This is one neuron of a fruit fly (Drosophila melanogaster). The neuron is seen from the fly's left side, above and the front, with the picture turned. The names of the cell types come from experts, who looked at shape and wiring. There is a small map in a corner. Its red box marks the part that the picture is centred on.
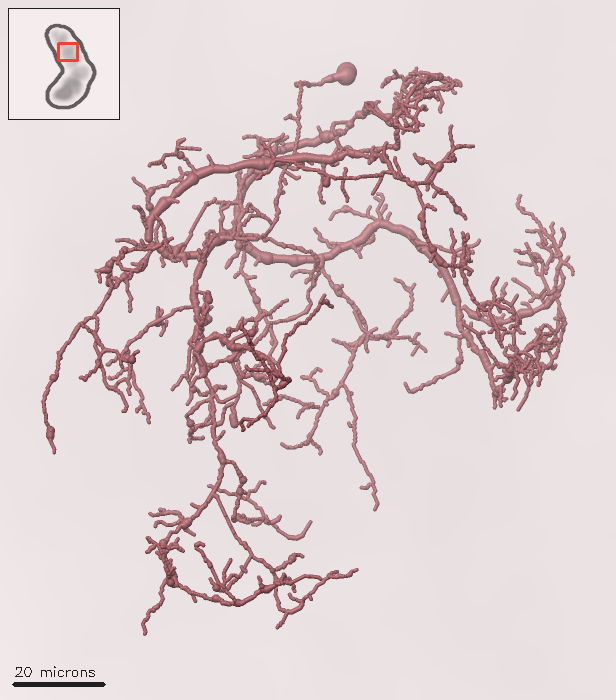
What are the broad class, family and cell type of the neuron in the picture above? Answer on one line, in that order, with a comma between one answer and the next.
nerve-cord intrinsic neuron, hemilineage 20A.22A, IN20A.22A007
